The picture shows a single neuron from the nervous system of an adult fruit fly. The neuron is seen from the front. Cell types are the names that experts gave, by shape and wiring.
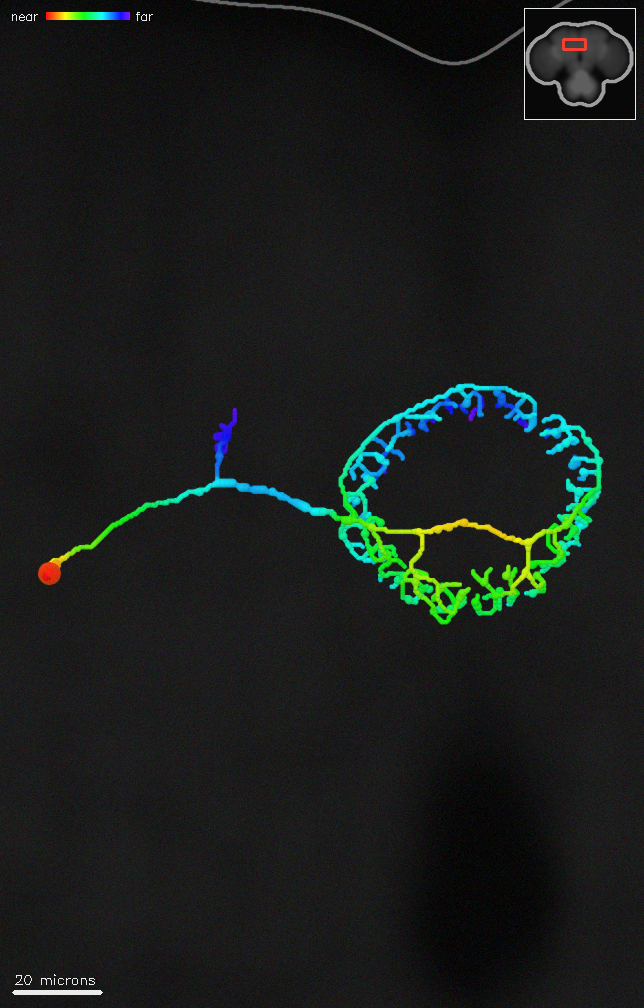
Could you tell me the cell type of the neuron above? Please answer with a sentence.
The cell type is ER2_c.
